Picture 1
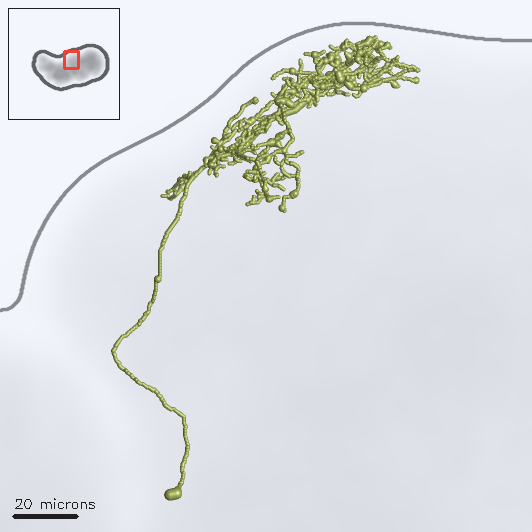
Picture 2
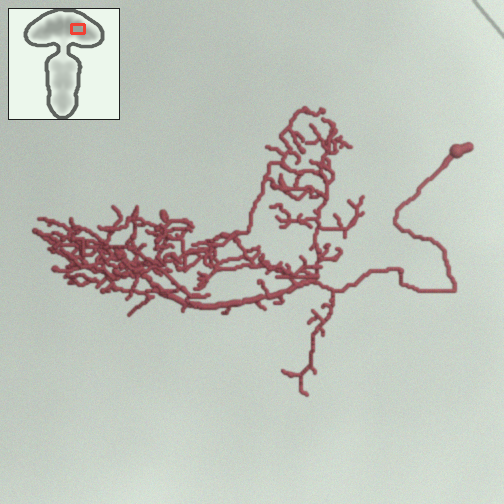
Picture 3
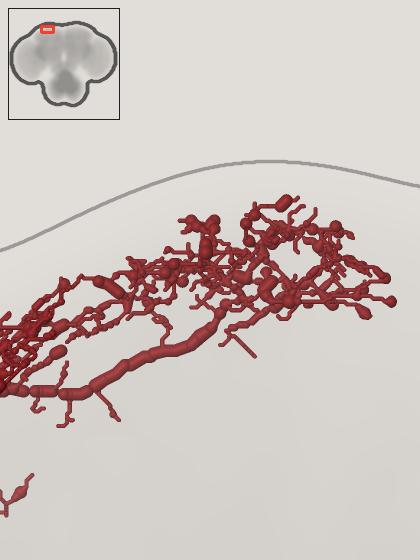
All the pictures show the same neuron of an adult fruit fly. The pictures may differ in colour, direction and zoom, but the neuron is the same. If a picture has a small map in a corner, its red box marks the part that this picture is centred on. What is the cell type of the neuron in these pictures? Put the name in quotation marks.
"CB1838"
